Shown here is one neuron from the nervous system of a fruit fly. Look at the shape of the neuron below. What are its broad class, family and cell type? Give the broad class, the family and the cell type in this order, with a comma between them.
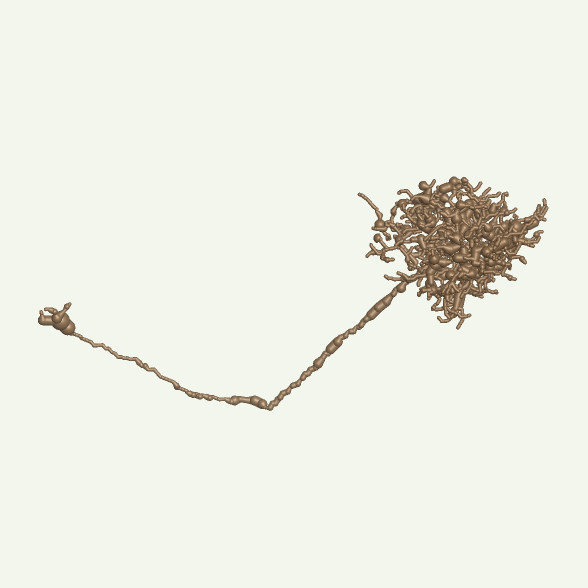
optic-lobe intrinsic neuron, Pm, Pm4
